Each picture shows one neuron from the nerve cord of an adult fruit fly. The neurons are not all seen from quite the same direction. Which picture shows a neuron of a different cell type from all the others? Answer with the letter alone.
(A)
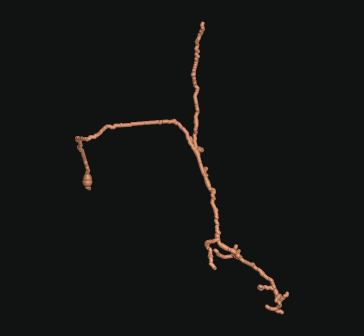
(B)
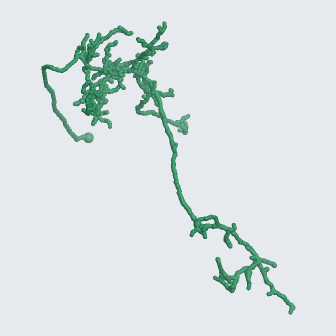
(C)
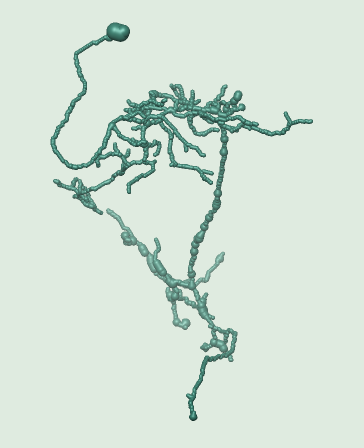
A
